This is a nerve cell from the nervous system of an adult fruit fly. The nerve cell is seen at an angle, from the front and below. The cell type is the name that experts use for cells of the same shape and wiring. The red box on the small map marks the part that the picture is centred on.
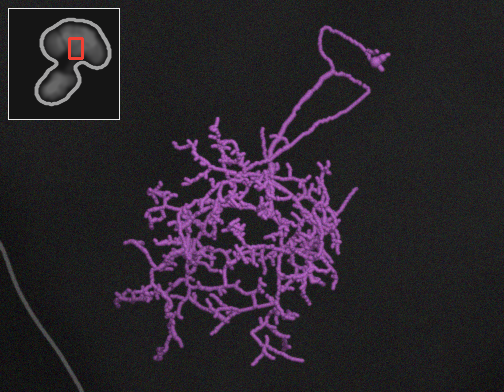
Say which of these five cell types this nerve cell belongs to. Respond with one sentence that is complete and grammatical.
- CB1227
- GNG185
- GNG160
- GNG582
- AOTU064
This nerve cell has been assigned cell type GNG185.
